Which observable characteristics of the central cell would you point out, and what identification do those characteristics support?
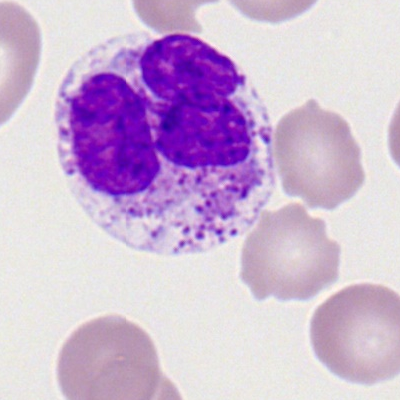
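First, the nuclear lobes occupy the upper part of the cell. Second, the cytoplasm is pale lilac and holds scattered small dark purple granules. Third, those granules are most numerous in the lower part of the cell. Last, the name: basophil.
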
